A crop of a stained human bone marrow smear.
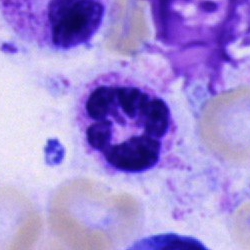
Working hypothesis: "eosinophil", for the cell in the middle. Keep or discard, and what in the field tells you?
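What decides here is the cytoplasm: a narrow, pale rim around the nucleus.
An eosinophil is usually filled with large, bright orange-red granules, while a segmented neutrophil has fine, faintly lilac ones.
Pale cytoplasm matches the second pattern, so the name eosinophil does not fit; the cell is a segmented neutrophil. The chromatin is dense and stains very dark purple.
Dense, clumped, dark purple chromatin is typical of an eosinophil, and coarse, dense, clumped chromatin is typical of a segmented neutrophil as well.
This feature therefore fits both names and does not separate them. No nucleoli are visible, the outline is roughly round, and a small dark purple fragment lies just to the left of the cell.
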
